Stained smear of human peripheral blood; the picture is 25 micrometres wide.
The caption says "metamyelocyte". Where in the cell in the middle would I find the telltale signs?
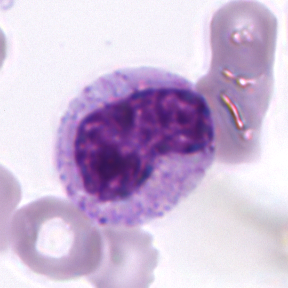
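Start with the nucleus of this metamyelocyte: it's bean-shaped, about 13 by 9 micrometres, with a notch on its lower right side.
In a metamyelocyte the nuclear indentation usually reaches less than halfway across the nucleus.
The nucleus takes up about 50% of the cell's area, and its chromatin is dark purple and coarsely clumped, with paler gaps between the clumps. Around it, the cell outline is smooth and nearly round. Fine dark purple granules are scattered through the cytoplasm.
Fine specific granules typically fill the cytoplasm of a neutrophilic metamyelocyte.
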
